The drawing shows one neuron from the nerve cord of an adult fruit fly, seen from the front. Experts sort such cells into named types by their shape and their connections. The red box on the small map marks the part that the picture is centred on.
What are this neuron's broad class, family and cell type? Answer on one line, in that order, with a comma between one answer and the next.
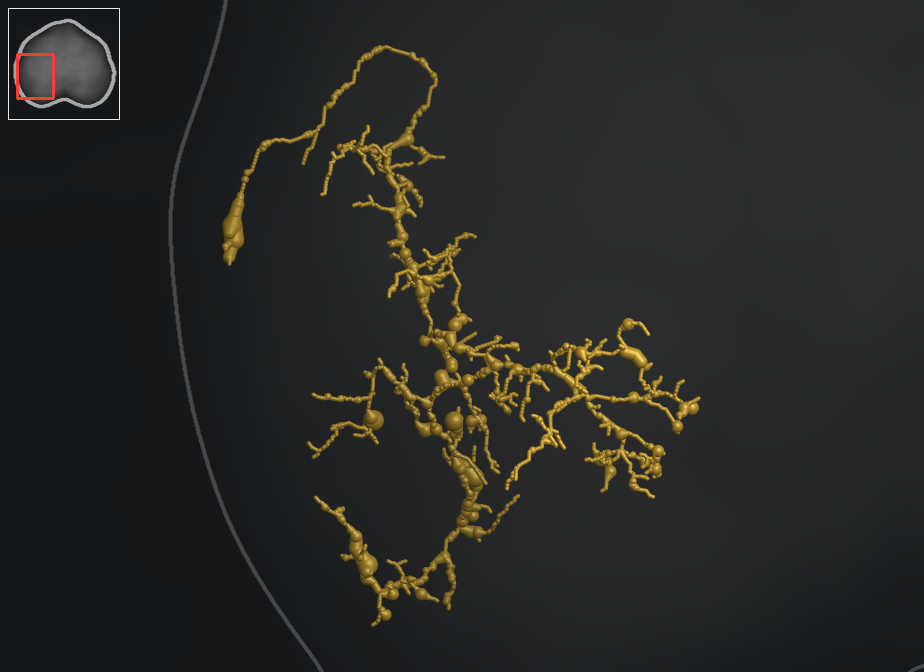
nerve-cord intrinsic neuron, hemilineage 19A, IN19A096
